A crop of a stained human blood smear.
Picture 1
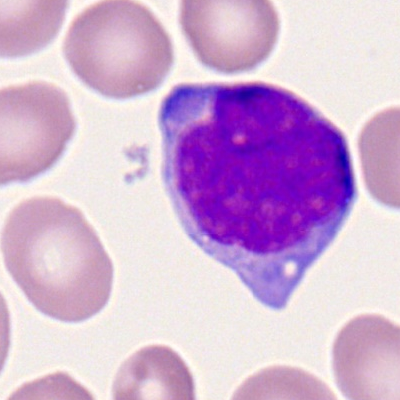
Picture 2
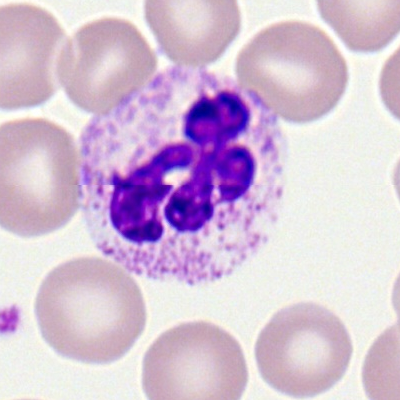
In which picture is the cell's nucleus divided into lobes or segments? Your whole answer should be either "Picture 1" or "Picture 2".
Picture 2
